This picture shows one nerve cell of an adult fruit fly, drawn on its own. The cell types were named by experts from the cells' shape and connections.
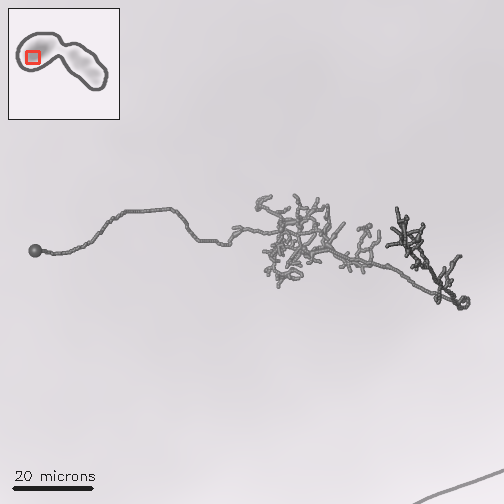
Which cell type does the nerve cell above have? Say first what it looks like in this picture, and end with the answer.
Its cell body lies on the left of the picture. From left to right in the picture it spans about 110 microns. The picture shows dozens of branch ends. It is an optic-lobe intrinsic neuron. The cell type is Tm37.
